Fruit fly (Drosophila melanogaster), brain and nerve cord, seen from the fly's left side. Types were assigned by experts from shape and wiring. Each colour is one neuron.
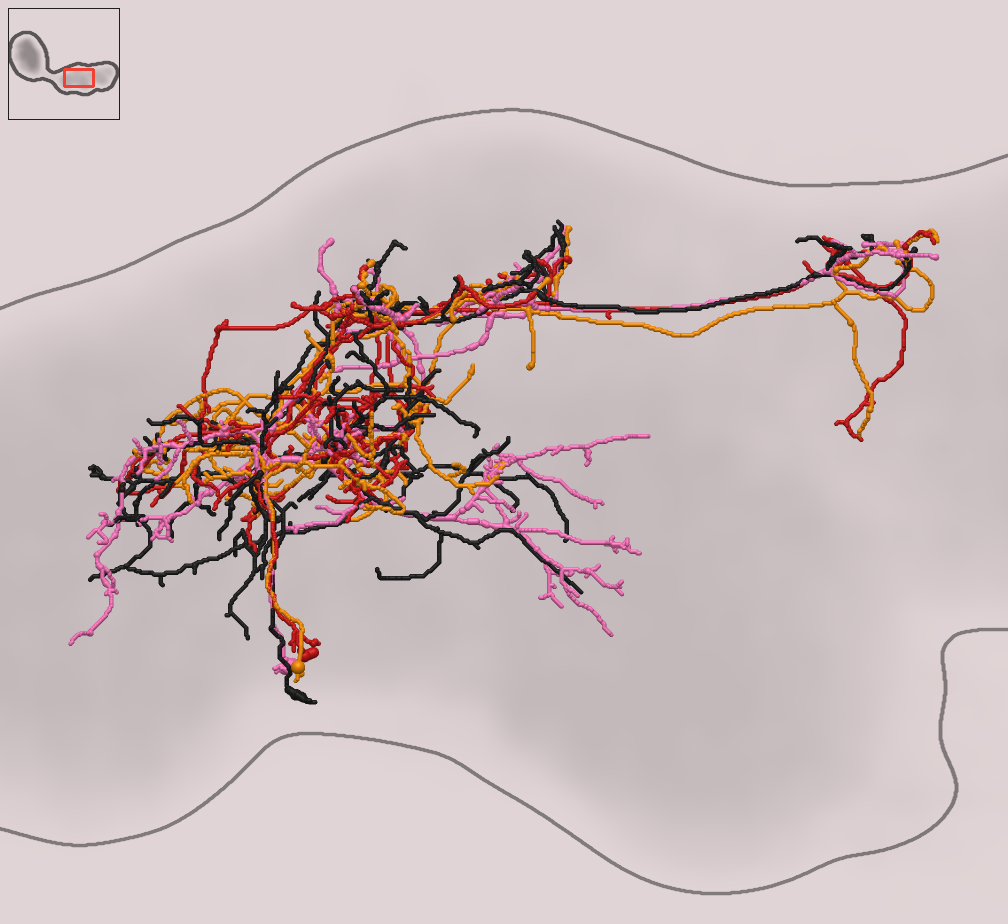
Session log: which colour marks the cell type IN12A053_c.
black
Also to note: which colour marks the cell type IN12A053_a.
orange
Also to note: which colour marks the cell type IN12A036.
pink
